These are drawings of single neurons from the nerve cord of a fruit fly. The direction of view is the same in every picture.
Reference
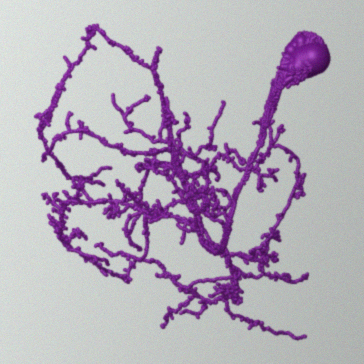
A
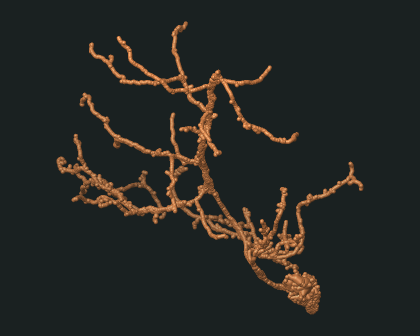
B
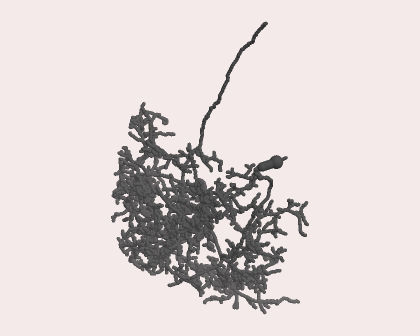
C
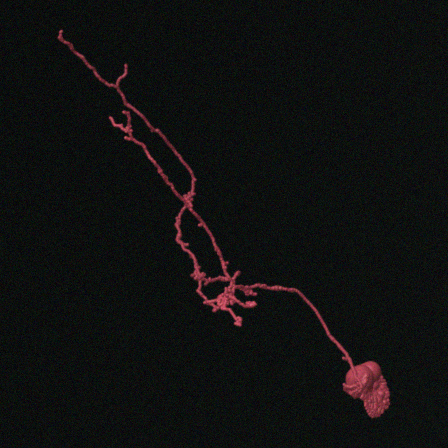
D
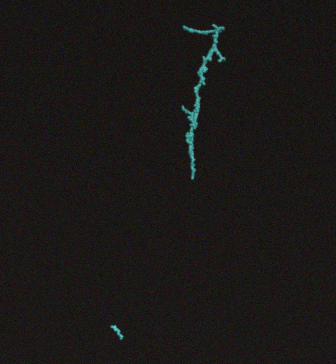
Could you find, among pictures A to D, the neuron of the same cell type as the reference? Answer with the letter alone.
B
